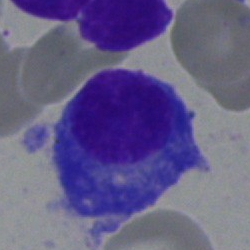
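Plasma cell at the centre of a stained bone marrow smear. Its chromatin is deep purple and fairly dense throughout the nucleus. The cytoplasm is abundant and deep blue, with no distinct granules. See how the outline is irregular, with a pointed projection on the right.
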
